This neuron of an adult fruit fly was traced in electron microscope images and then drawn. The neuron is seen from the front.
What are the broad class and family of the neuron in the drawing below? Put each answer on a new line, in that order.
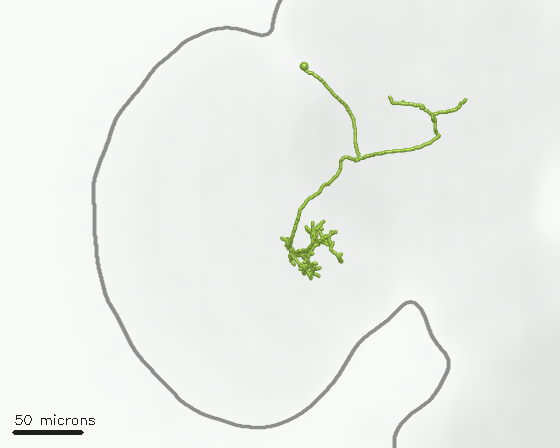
visual projection neuron
hemilineage VPNd1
